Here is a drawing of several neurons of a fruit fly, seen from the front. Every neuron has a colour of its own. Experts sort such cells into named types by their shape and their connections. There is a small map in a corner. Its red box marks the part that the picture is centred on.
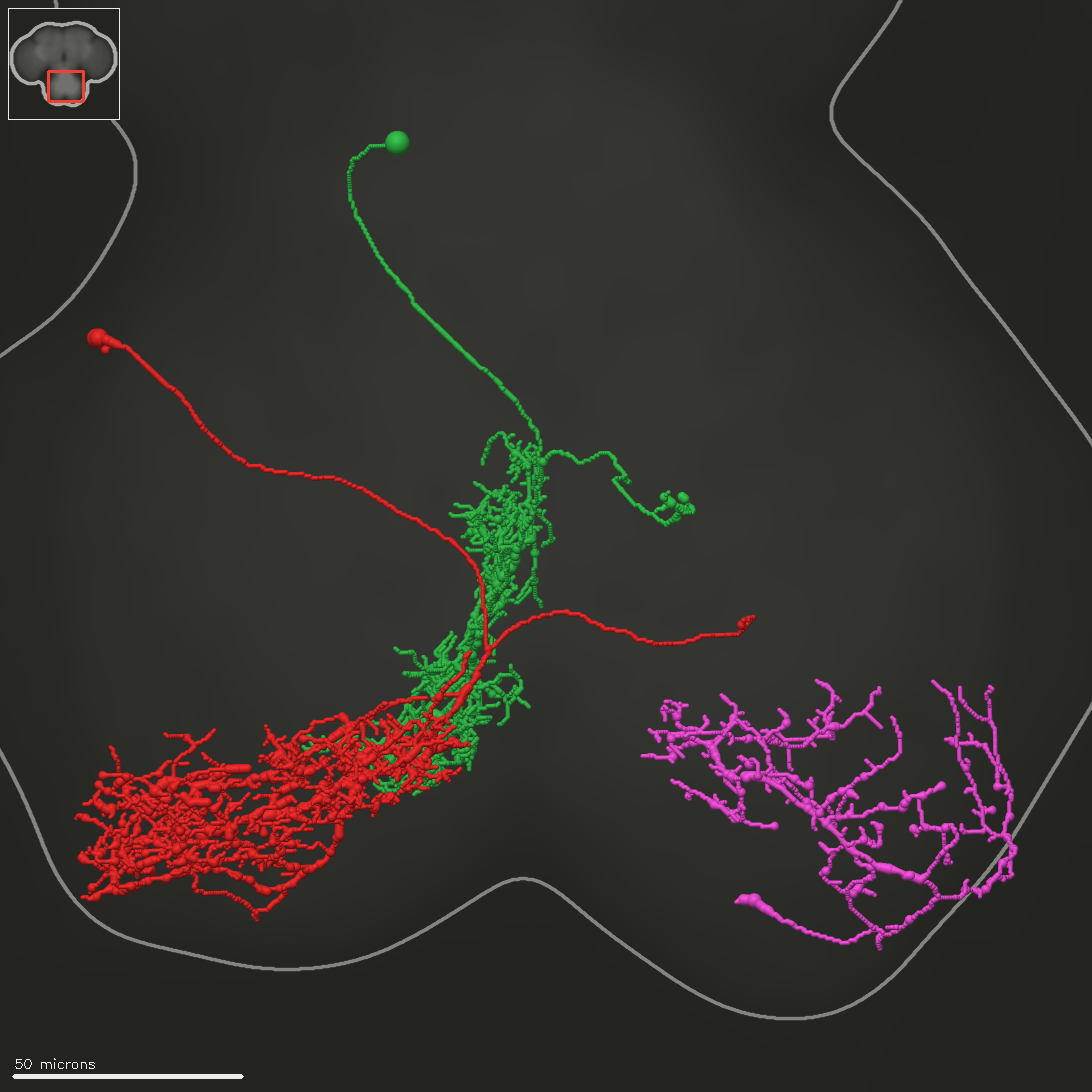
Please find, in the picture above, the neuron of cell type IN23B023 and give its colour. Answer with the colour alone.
green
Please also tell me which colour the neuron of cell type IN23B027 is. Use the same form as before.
red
